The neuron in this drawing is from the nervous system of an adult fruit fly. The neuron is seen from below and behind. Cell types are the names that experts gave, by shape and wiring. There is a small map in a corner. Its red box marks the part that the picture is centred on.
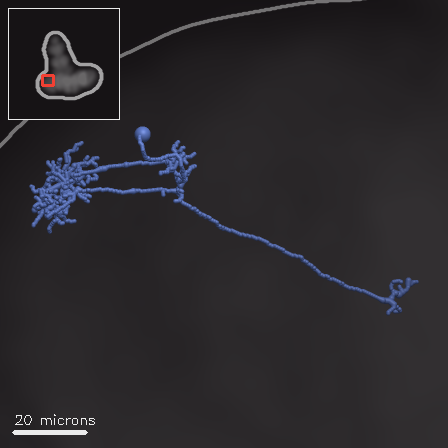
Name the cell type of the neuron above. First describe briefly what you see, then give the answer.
From left to right in the picture it spans about 110 microns. The picture shows dozens of branch ends. This is an optic-lobe intrinsic neuron. The cell type is Y3.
